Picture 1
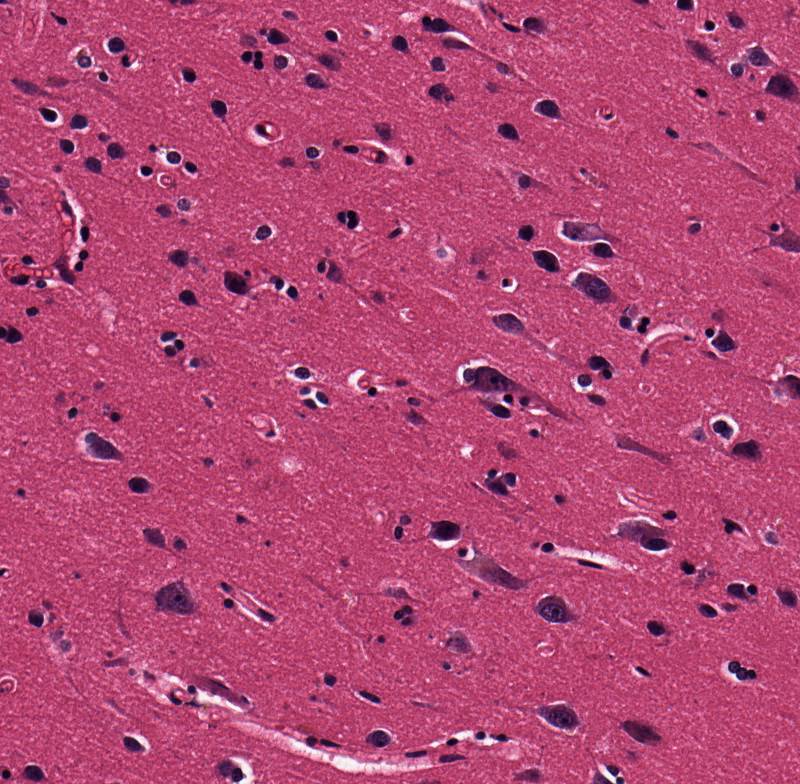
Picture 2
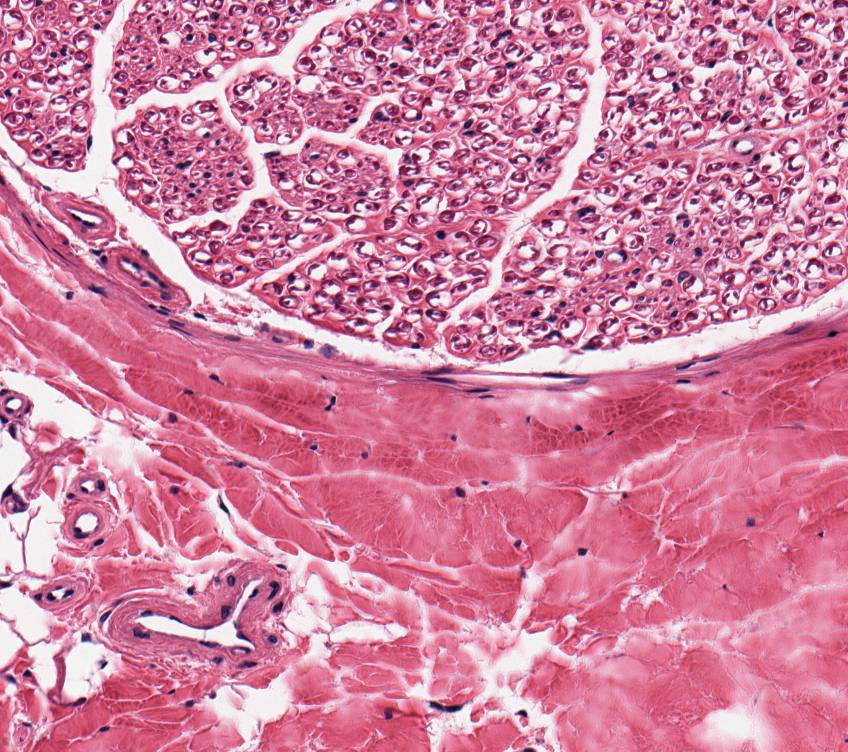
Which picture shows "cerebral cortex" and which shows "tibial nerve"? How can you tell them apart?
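Assignment: picture 1 is cerebral cortex; picture 2 is tibial nerve. Background: picture 1 has a finely fibrillary pink neuropil throughout, with scattered cells embedded in it, while in picture 2 a large rounded nerve fascicle fills the upper half and bundles of pink fibres lie below it. Cells: in picture 1, small round dark nuclei with little visible cytoplasm far outnumber the neurons, and small dark glial nuclei cluster against some neuronal cell bodies, as in the centre; among the lower fibres of picture 2, nuclei are sparse, small and dark.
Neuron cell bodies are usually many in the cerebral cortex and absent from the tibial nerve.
Structure: branching white clefts split the fascicle in picture 2 into irregular groups of fibres, and the broad pink fibres beneath it run roughly side to side, following the curve of its lower border. Vessels: a second small vessel lies near the upper left edge of picture 1.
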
